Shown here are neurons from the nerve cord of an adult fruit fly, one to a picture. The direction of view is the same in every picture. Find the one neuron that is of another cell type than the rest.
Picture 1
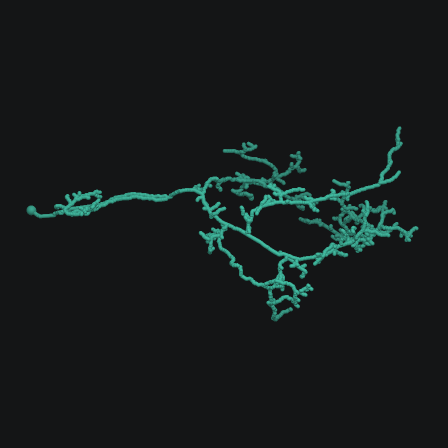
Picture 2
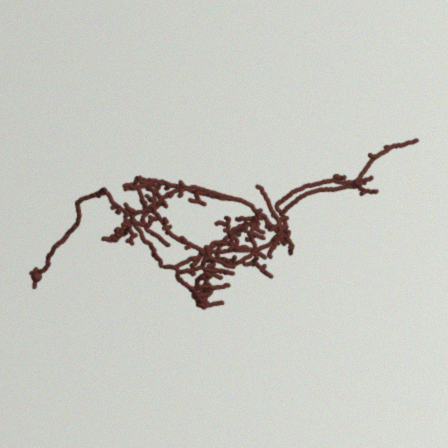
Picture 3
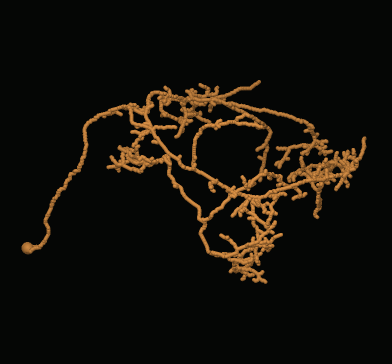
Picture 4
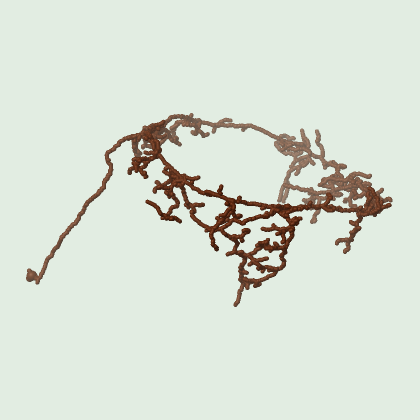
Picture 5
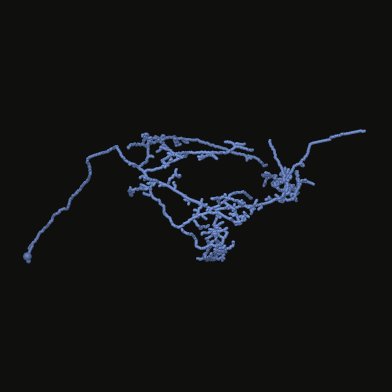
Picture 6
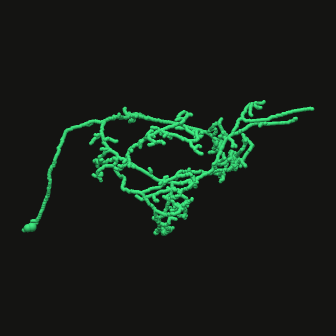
4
